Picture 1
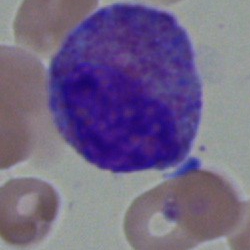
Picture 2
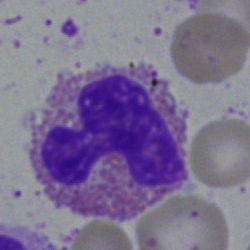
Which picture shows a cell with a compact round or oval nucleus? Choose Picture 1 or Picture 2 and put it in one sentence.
It is in picture 1 that the nucleus is one compact round or oval mass.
